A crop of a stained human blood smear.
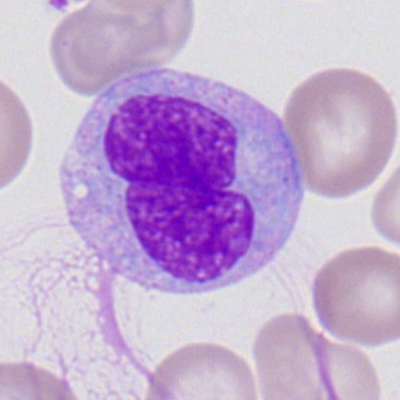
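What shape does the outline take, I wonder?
Round and smooth.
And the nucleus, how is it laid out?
A notch splits it into an upper and a lower lobe, its dark purple chromatin clumped and scattered with small pale spots.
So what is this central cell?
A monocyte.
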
